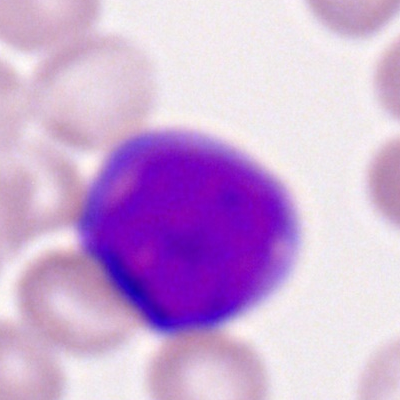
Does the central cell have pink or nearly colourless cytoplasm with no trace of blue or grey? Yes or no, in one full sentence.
No, the cytoplasm of the cell takes up a strong blue stain.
